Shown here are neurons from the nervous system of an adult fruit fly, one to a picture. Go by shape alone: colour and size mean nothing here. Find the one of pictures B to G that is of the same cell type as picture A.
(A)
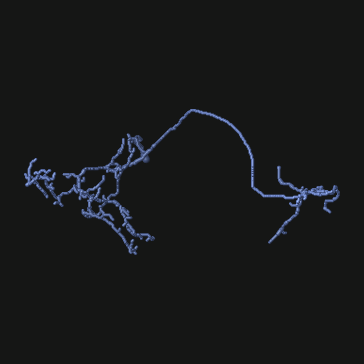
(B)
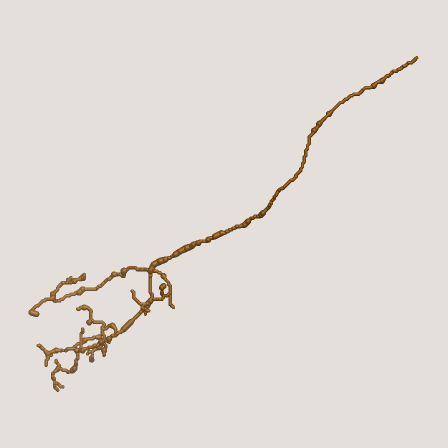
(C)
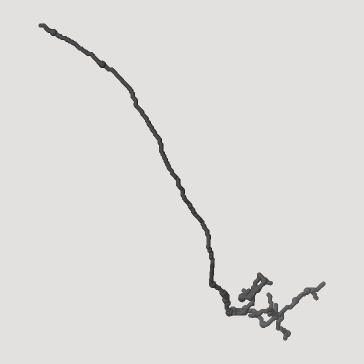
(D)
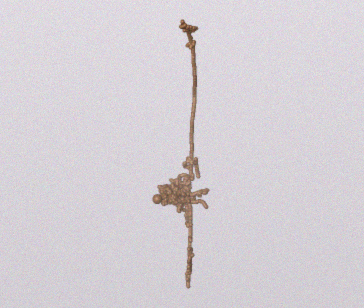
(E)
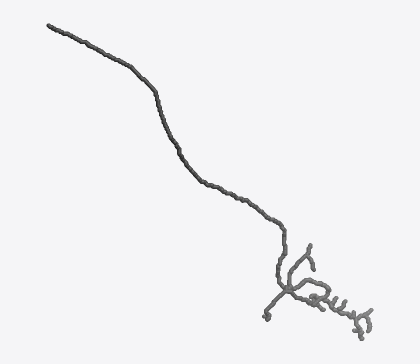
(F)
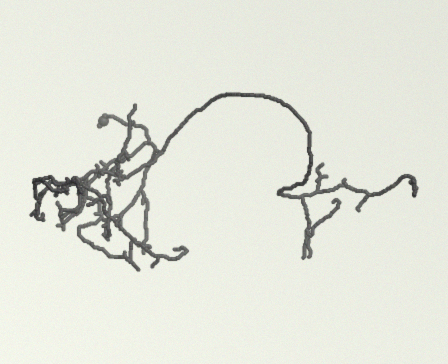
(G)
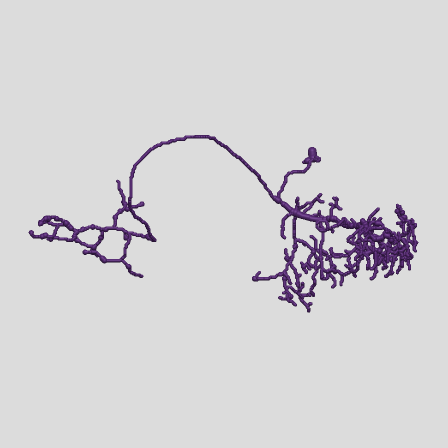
Picture F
